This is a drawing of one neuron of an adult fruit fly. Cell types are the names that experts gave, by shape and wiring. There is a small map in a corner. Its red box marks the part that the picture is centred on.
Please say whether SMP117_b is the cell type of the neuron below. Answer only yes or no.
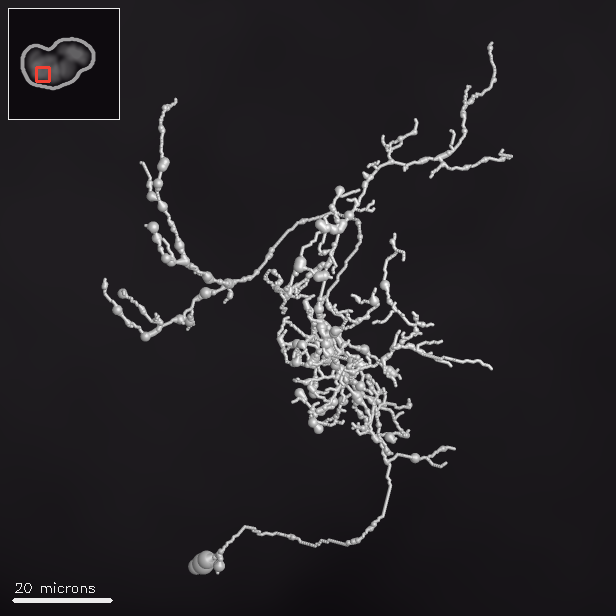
no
